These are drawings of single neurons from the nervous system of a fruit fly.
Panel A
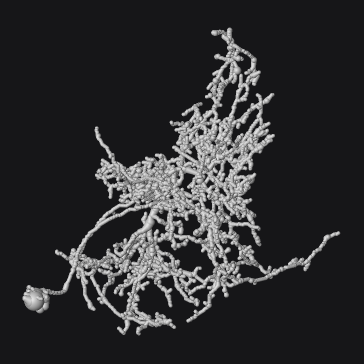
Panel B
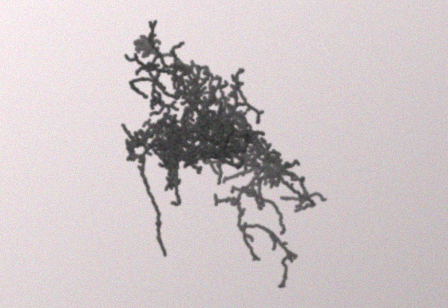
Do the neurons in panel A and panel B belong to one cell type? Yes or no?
yes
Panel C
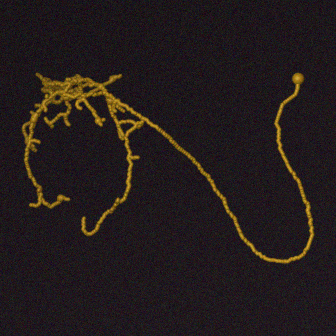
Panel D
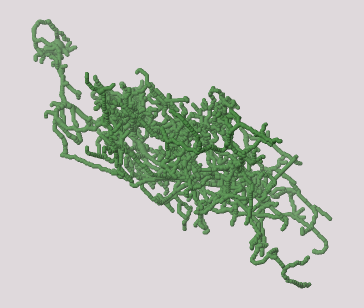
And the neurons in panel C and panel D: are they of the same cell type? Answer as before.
no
